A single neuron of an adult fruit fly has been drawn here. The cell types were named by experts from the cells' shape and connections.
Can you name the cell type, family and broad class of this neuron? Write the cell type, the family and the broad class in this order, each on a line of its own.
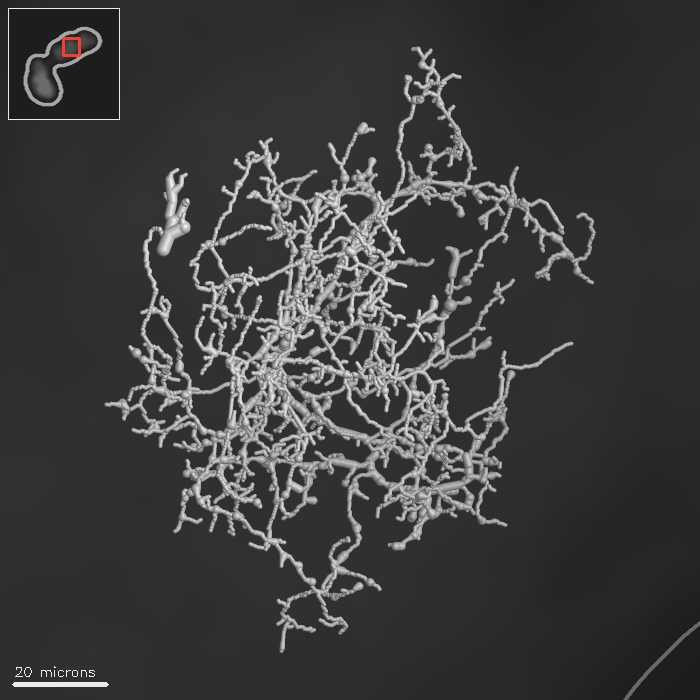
IN16B029
hemilineage 16B
nerve-cord intrinsic neuron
